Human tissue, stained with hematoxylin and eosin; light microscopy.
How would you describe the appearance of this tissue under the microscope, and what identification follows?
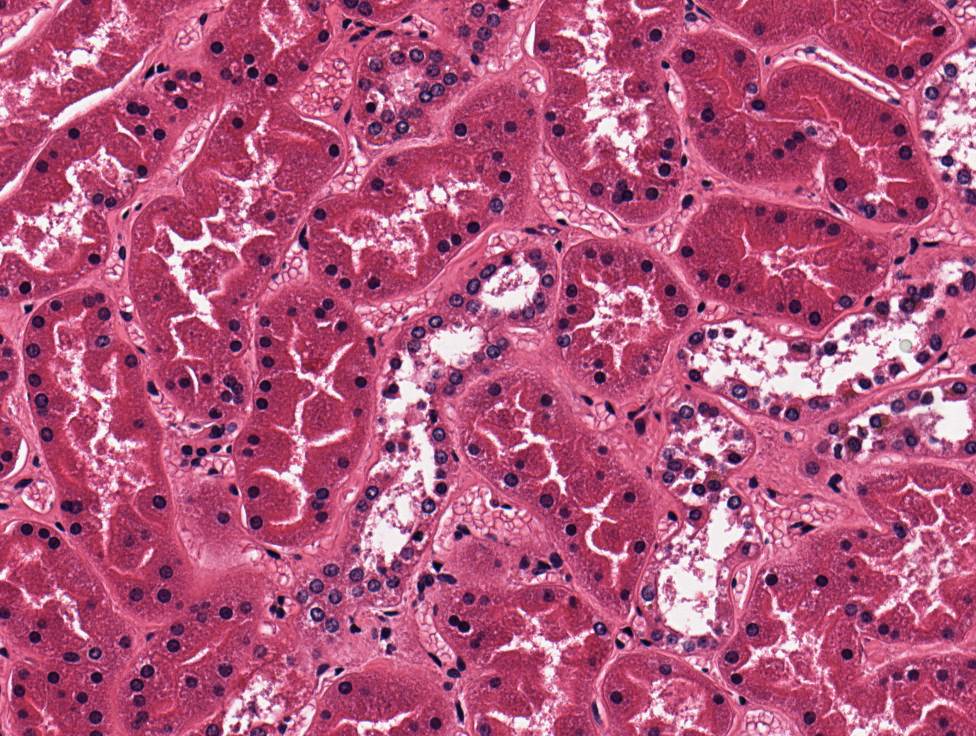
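Closely packed tubules, cut in varied planes, fill the whole field with just scant stroma between them. Most are lined by a single layer of large cells with abundant, deeply eosinophilic, granular cytoplasm and one round, dark, fairly uniform nucleus each. Their lumina are narrow, irregular, branching slits, not round open spaces. It's renal cortex.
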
